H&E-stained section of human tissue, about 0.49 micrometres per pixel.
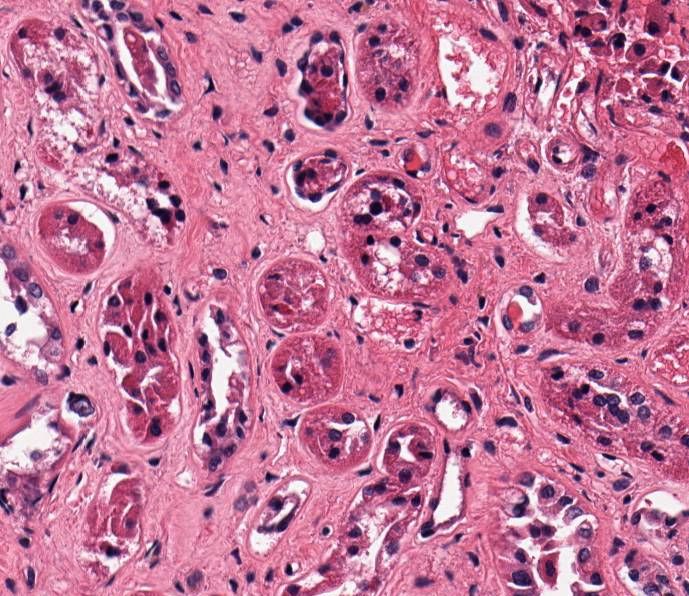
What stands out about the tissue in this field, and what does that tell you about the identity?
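The field is filled by closely set round and oval tubular profiles, mostly in cross-section, with stroma between them. A single layer of cuboidal epithelial cells lines each tubule. Most lining cells have abundant granular pink cytoplasm, whereas some tubules, particularly on the left and upper centre, have cells with pale, finely vacuolated cytoplasm. This is renal cortex.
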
